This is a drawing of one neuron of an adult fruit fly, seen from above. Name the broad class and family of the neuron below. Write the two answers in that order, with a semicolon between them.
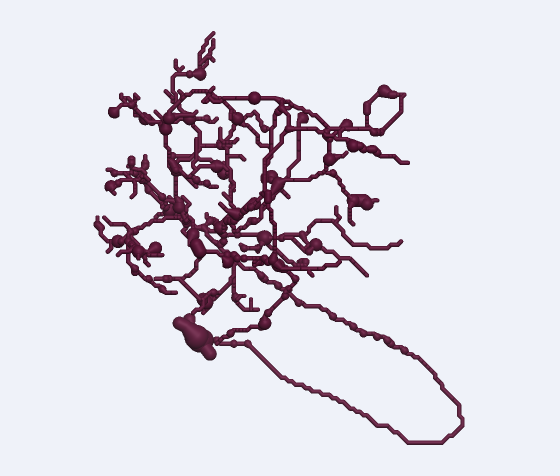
central-brain intrinsic neuron; hemilineage LHp1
